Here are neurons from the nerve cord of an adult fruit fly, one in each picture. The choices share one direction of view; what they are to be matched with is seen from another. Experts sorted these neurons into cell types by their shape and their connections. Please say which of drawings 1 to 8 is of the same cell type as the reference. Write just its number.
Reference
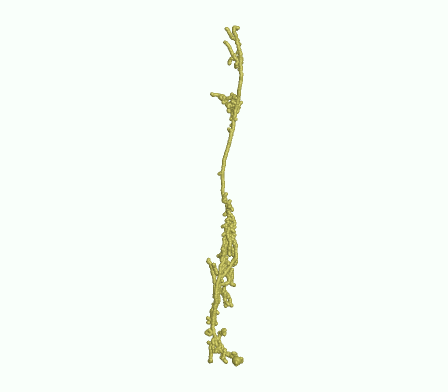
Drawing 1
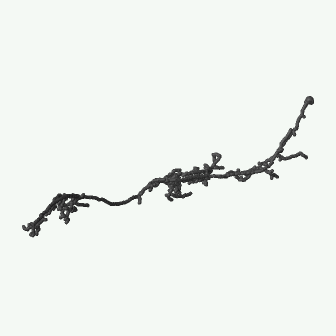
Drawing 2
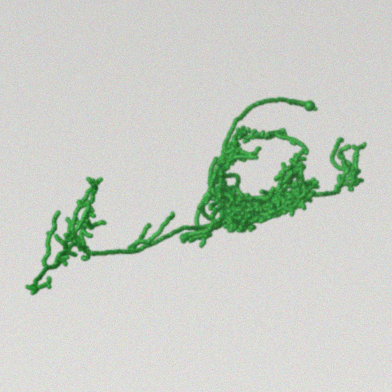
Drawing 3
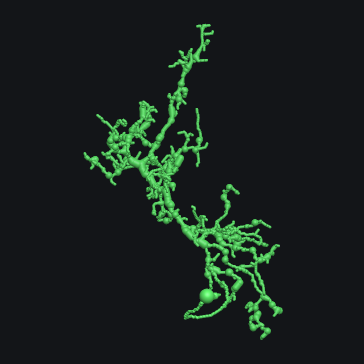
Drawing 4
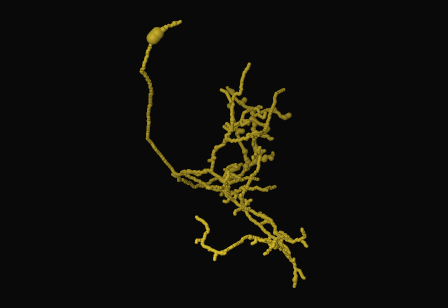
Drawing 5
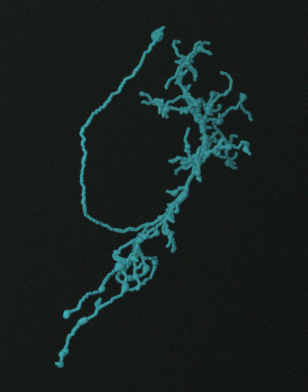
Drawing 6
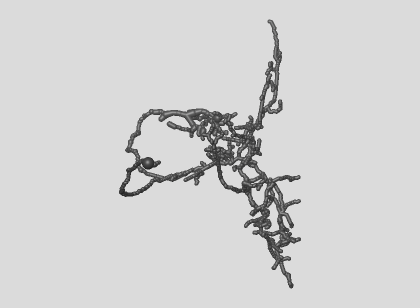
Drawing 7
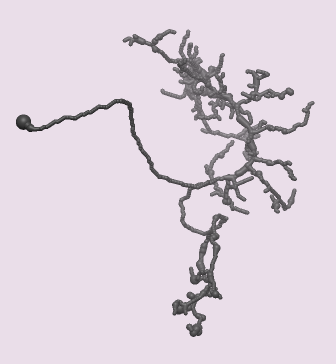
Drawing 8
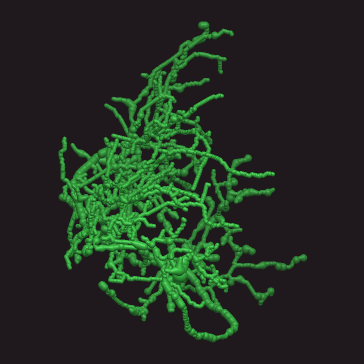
1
